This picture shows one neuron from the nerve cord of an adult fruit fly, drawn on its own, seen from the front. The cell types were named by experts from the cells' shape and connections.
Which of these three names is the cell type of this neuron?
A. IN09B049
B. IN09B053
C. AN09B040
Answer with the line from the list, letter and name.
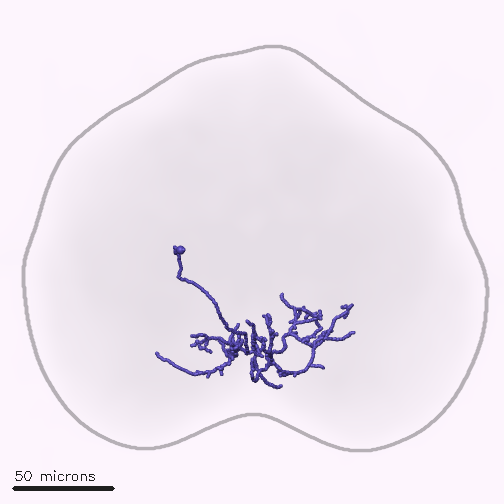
B. IN09B053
